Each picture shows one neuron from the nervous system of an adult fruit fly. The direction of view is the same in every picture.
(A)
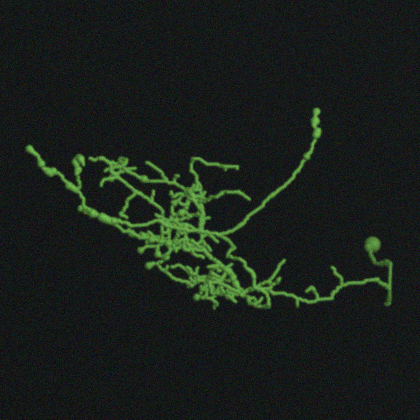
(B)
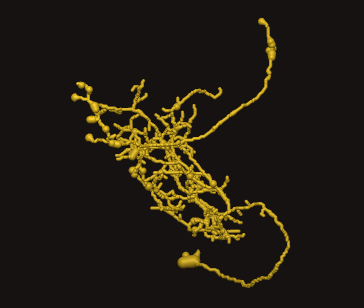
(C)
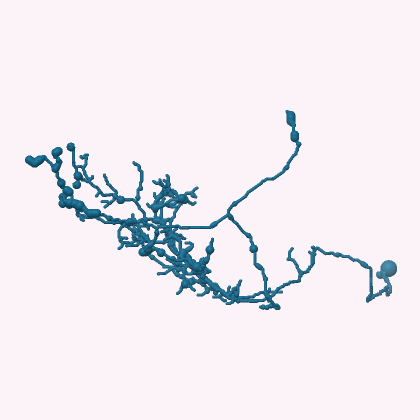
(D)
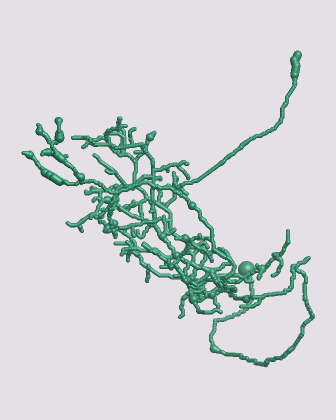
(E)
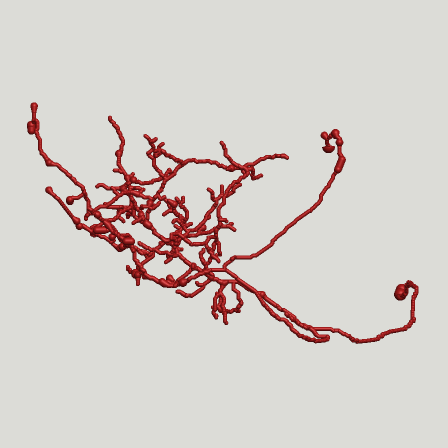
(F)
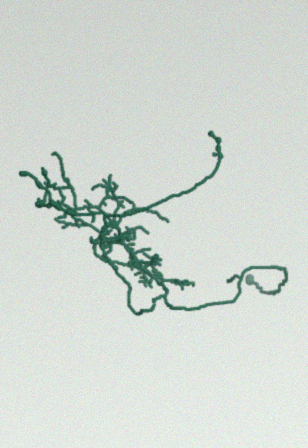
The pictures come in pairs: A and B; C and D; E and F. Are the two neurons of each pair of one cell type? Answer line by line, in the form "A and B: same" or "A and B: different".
A and B: same
C and D: same
E and F: different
